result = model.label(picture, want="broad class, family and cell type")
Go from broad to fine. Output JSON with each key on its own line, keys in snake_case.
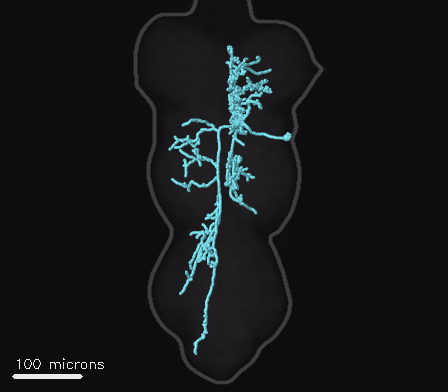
{
 "broad_class": "nerve-cord intrinsic neuron",
 "family": "hemilineage 18B",
 "cell_type": "IN18B017"
}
